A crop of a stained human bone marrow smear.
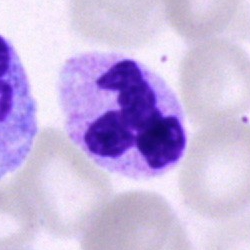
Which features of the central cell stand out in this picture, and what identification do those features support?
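Look first at the nucleus: it is divided into three lobes. Its chromatin is dark purple and coarsely clumped. Around it lies ample pale pinkish-lilac cytoplasm, which holds fine, faint pinkish granules. So what you have here is a segmented neutrophil.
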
